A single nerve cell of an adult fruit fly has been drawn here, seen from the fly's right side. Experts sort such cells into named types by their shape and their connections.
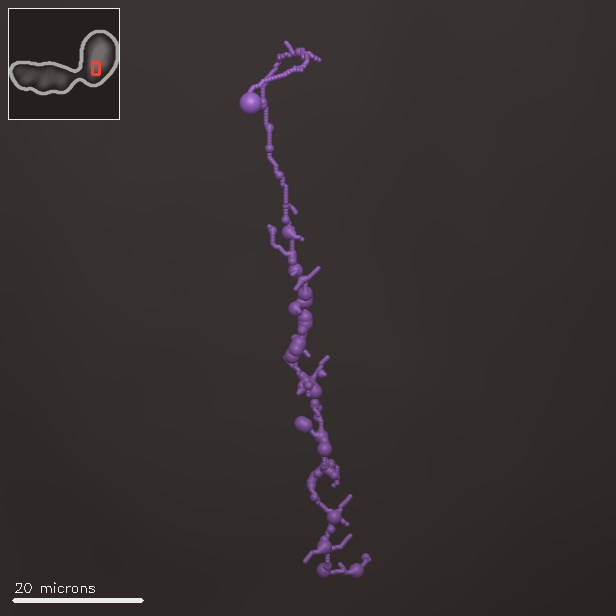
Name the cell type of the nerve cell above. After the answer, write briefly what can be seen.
The cell type is Dm3c. It is an optic-lobe intrinsic neuron. The cell body is at the top of the picture. From top to bottom in the picture it spans about 85 microns.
